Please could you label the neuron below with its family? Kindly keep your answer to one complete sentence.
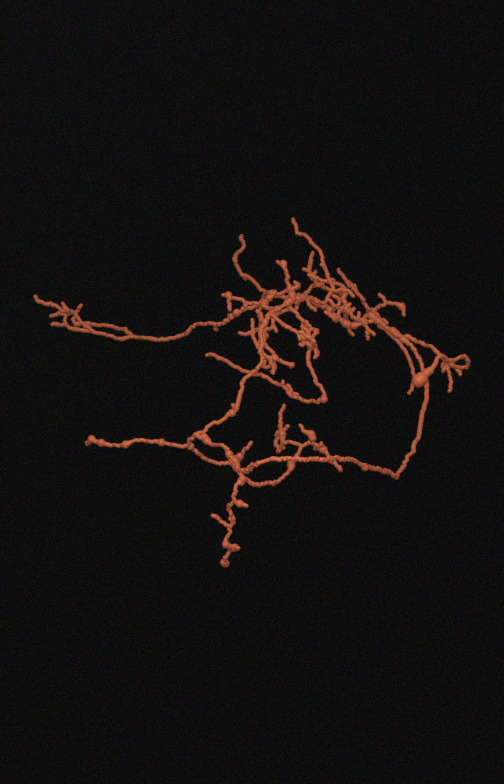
The family assigned to this neuron is hemilineage 01A.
